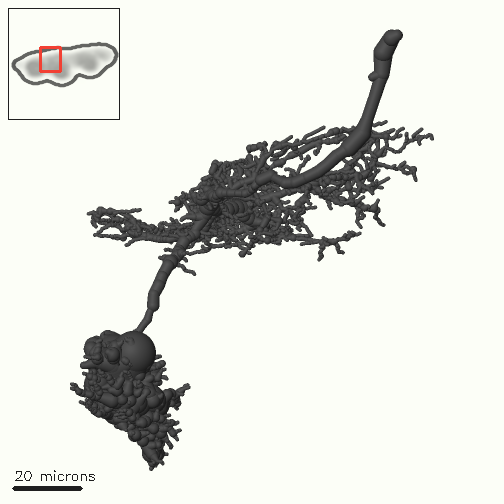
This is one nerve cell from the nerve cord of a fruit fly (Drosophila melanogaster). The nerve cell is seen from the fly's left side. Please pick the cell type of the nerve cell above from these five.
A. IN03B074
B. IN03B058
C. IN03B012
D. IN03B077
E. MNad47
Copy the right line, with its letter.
D. IN03B077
